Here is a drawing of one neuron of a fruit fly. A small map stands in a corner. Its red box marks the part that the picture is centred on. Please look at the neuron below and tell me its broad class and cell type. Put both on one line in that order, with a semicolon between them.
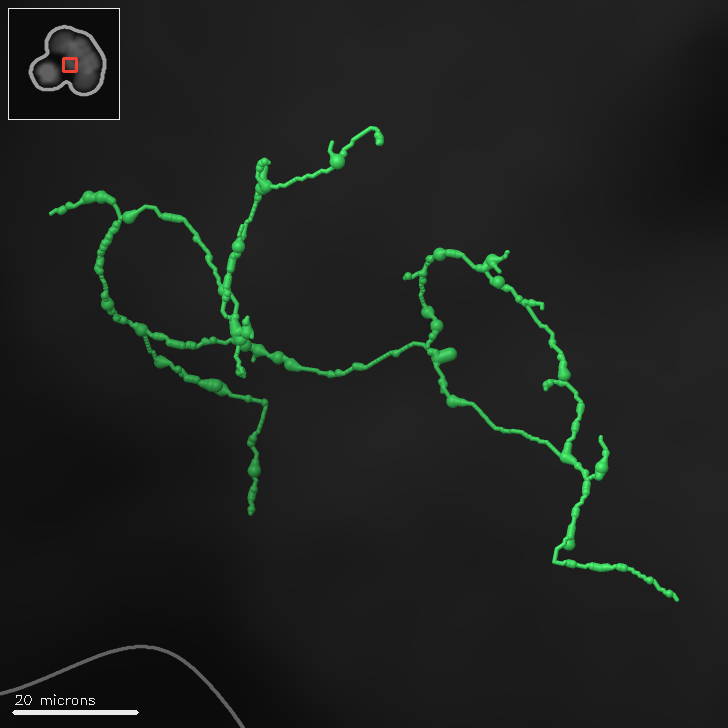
sensory neuron entering the brain; GNG643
